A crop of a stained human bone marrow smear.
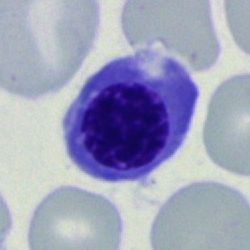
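Erythroblast at the centre of the smear, its outline rounded and slightly oval. The nucleus lies off-centre, leaving more cytoplasm toward the upper right. No granules are visible in the cytoplasm, and a pale, unstained patch sits at its top edge.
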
